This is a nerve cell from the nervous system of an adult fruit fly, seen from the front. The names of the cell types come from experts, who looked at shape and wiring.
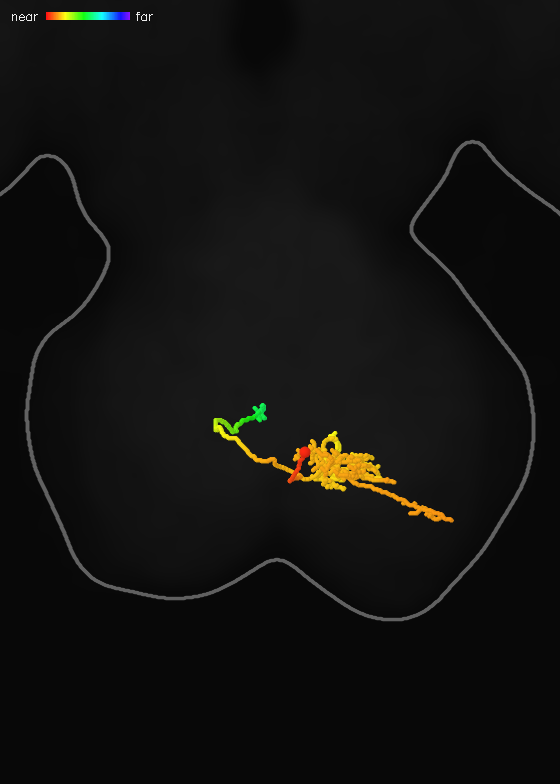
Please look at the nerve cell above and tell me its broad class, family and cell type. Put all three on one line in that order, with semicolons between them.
nerve-cord intrinsic neuron; hemilineage 10B; IN10B033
